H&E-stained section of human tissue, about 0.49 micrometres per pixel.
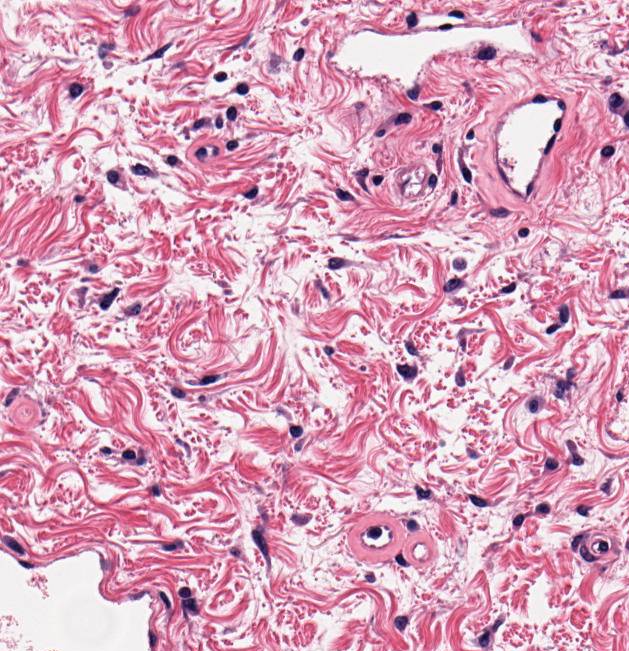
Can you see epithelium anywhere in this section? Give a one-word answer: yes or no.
No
